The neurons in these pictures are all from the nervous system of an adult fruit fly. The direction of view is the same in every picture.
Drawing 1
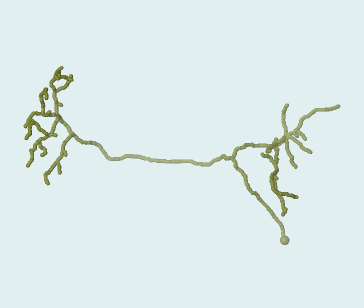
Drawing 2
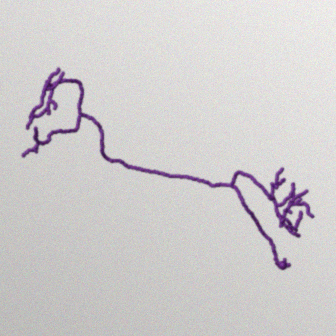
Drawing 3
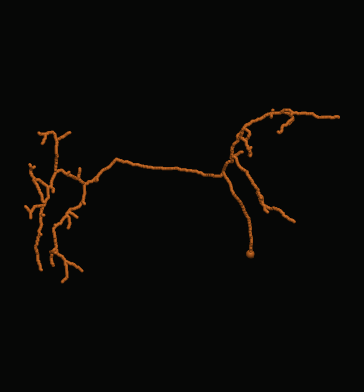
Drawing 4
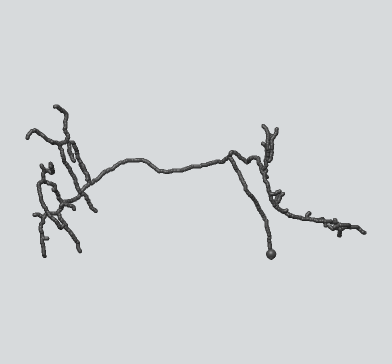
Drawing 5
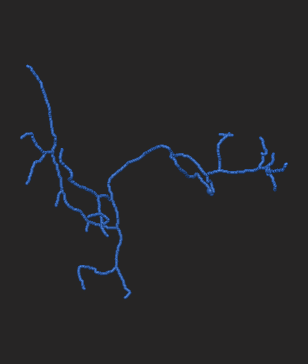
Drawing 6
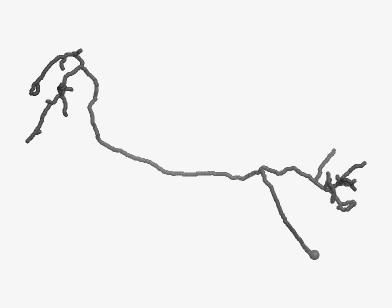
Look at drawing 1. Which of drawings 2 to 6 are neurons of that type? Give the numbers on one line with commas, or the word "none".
2, 3, 4, 6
